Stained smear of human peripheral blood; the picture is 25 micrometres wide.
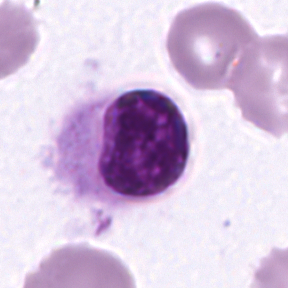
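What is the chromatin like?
Dense, dark purple and coarsely clumped.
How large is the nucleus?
About 9 by 8 micrometres.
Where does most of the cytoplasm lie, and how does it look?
Mostly to the left of the nucleus; it is pale lilac, with a frayed, ill-defined left edge.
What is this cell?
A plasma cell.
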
